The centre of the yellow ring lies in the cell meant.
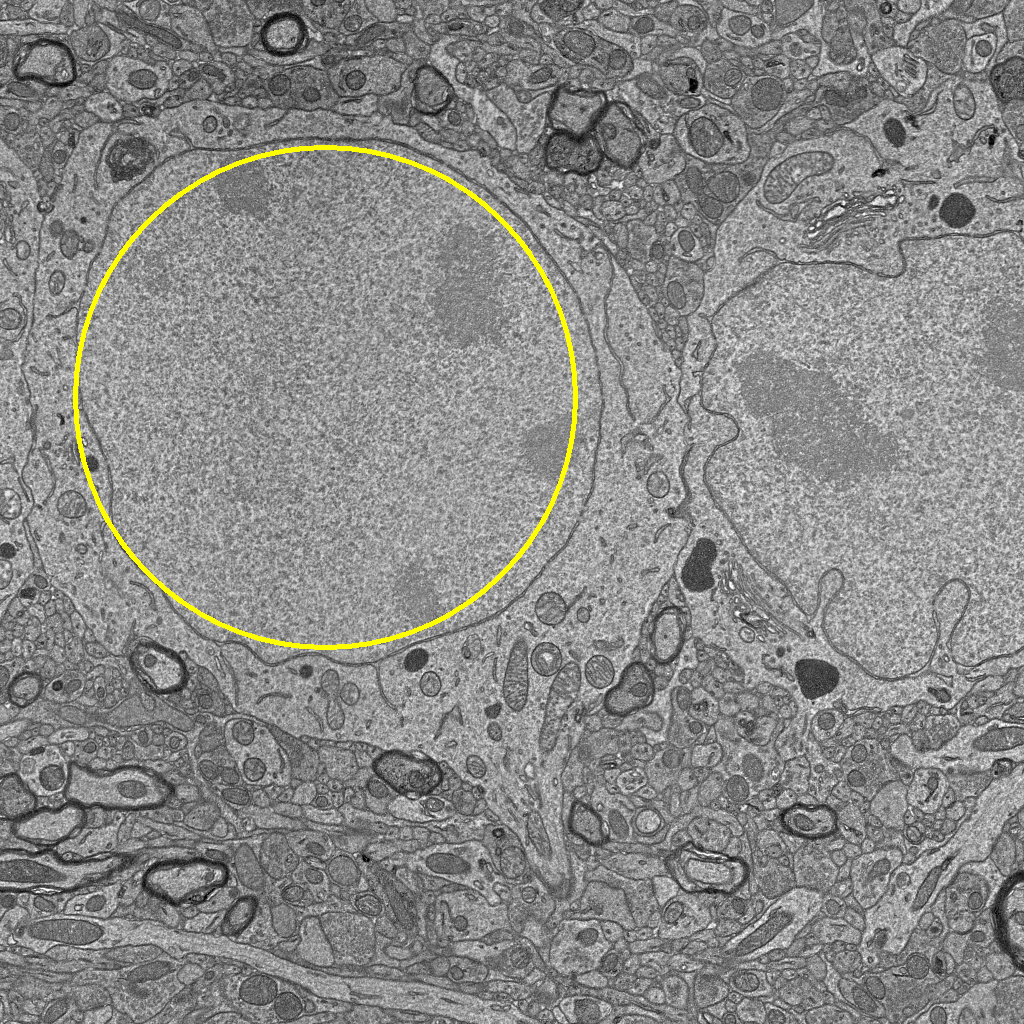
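Excitatory neuron, ringed in this electron micrograph of mouse visual cortex. Its large, round nucleus appears whole in this plane, bounded by a smooth envelope without infoldings. Chromatin is pale and finely dispersed, with no dense band along the envelope. Several small, slightly darker granular patches are scattered through the nucleus.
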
